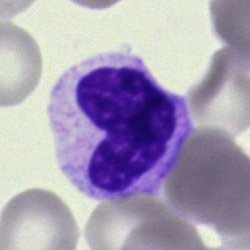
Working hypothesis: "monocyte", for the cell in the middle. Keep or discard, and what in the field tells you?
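Does not fit: monocyte is wrong here; the cell is a metamyelocyte. Nucleus kidney-shaped, notch facing left, set off-centre toward the right. Chromatin dense and dark purple.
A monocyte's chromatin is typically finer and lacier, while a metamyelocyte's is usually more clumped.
The dense chromatin seen counts against monocyte. Cytoplasm pale lilac, in a wide rim on the left.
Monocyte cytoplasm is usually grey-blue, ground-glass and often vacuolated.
This pale lilac rim is not grey-blue, a further point against monocyte. Outline roughly round; a small pale bleb projects from the top edge.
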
